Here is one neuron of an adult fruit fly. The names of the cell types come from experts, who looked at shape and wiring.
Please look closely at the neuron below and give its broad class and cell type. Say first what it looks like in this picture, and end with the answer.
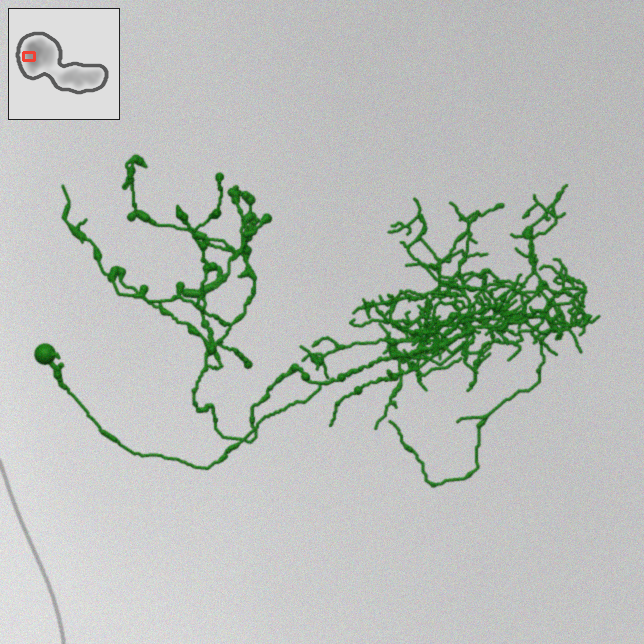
Its cell body lies on the left of the picture. In this view it is wider than it is tall. Its broad class is central-brain intrinsic neuron. It is of cell type AVLP407.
